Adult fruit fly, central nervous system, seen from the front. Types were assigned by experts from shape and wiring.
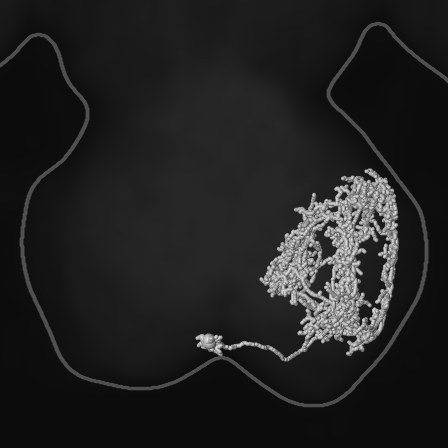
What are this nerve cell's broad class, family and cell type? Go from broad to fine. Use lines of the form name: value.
broad class: nerve-cord intrinsic neuron
family: hemilineage 13B
cell type: IN13B001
